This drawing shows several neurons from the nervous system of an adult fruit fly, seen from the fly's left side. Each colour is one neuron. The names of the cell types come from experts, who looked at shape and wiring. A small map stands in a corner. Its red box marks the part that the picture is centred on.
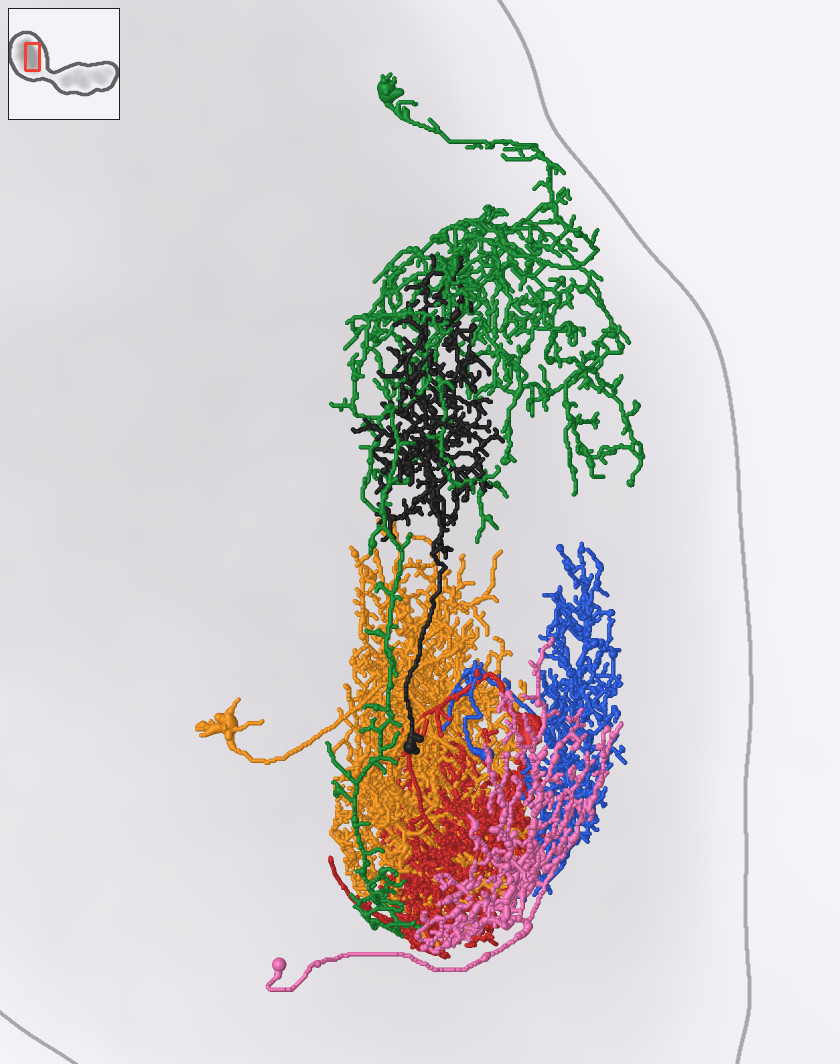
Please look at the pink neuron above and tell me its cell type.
Li28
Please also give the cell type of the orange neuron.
Li30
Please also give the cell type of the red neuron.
Li17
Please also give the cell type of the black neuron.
Li25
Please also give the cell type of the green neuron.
Li37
